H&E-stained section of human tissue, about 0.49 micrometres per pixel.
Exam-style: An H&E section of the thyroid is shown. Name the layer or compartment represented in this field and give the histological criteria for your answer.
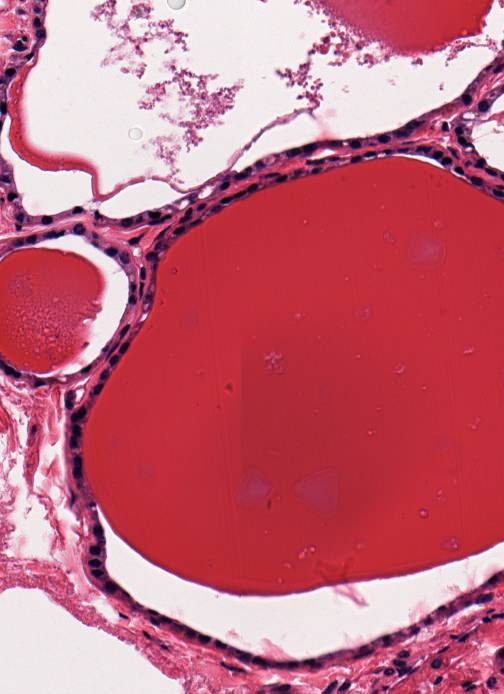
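A thyroid follicle is shown: a single large one, filled with colloid, takes up most of the centre and right of the field. Its colloid is homogeneous and deep red. The follicles are lined by one layer of flattened to low cuboidal cells whose small, dark, round to oval nuclei form a single row.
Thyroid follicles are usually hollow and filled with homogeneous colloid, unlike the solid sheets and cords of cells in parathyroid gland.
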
